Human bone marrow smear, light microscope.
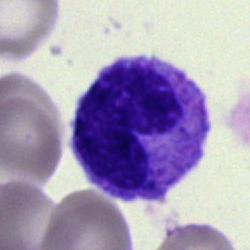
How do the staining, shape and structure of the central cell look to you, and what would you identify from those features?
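The outline is roughly round, edge slightly uneven and fuzzy. The nucleus is indented with a curved notch on the right side holding paler cytoplasm. No nucleoli are seen. Fine purple granules, not coarse orange ones, lie in the cytoplasm. It is a band neutrophil.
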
